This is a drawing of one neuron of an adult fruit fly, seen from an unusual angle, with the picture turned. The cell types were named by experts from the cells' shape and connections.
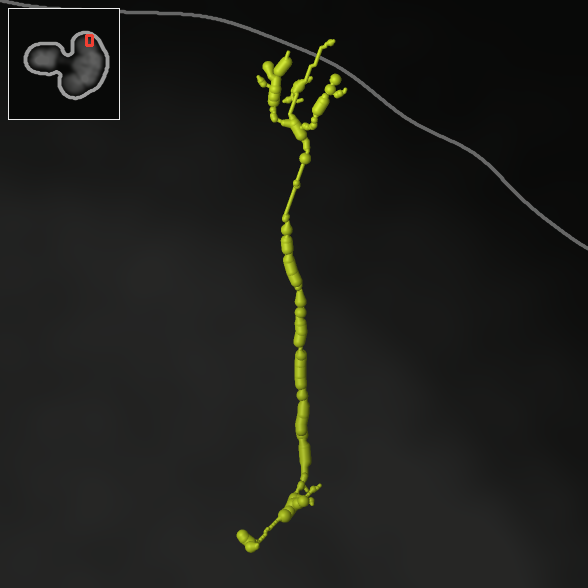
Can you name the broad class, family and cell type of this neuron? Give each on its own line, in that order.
optic-lobe intrinsic neuron
L
L4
